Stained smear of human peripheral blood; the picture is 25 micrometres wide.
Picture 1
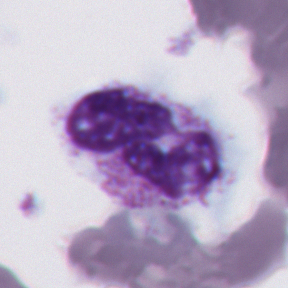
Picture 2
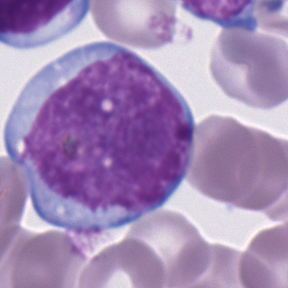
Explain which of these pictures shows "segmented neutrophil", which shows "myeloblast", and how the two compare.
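Picture 1 shows a segmented neutrophil, and picture 2 shows a myeloblast. First, granules: the cytoplasm in picture 1 holds many fine violet-pink granules, most crowded below and between the two lobes, while the cytoplasm in picture 2 shows none.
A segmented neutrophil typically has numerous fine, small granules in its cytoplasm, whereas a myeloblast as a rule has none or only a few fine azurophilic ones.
Second, cytoplasm colour: between its granules, picture 1 is very pale, almost colourless, whereas picture 2 is pale blue. Third, chromatin: in picture 1 it is deep purple and dense, with a few small pale spots.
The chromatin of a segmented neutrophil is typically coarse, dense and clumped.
Fourth, the border: picture 1 has no sharp edge, only a limit where the granules thin out, while picture 2 has a roughly round outline with a small notch on its left side. Finally, in picture 2 a small cluster of fine pink-purple granular material lies just below the cell's lower edge.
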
